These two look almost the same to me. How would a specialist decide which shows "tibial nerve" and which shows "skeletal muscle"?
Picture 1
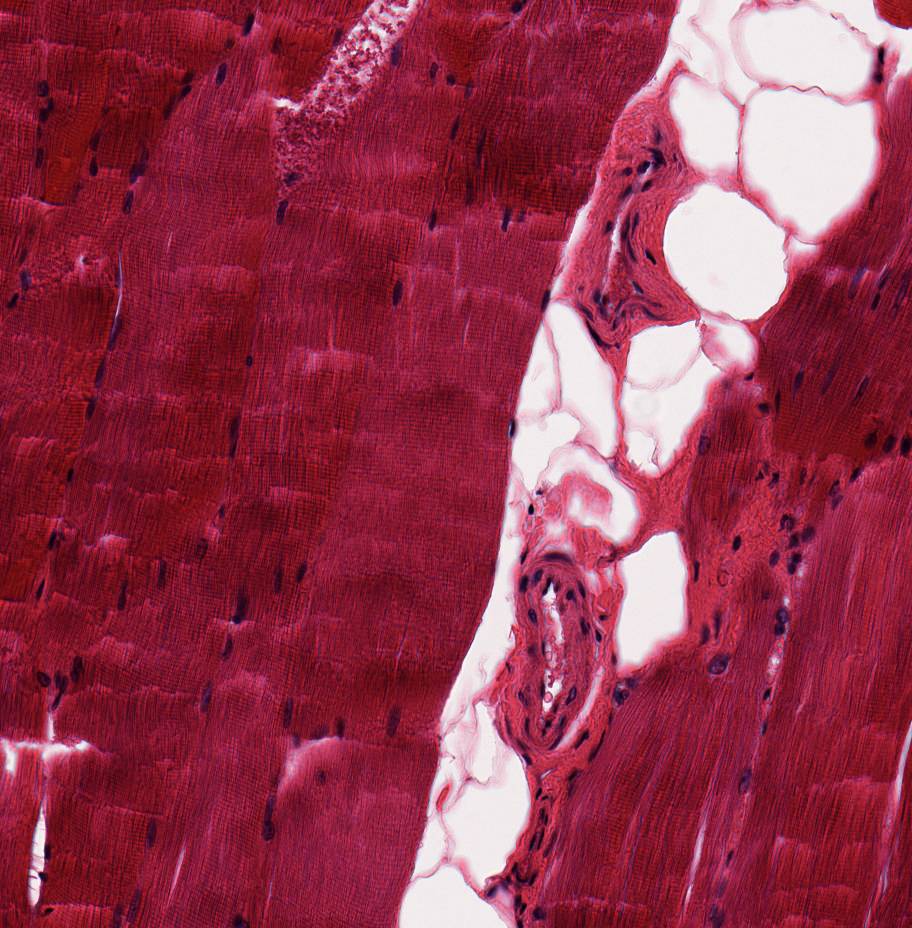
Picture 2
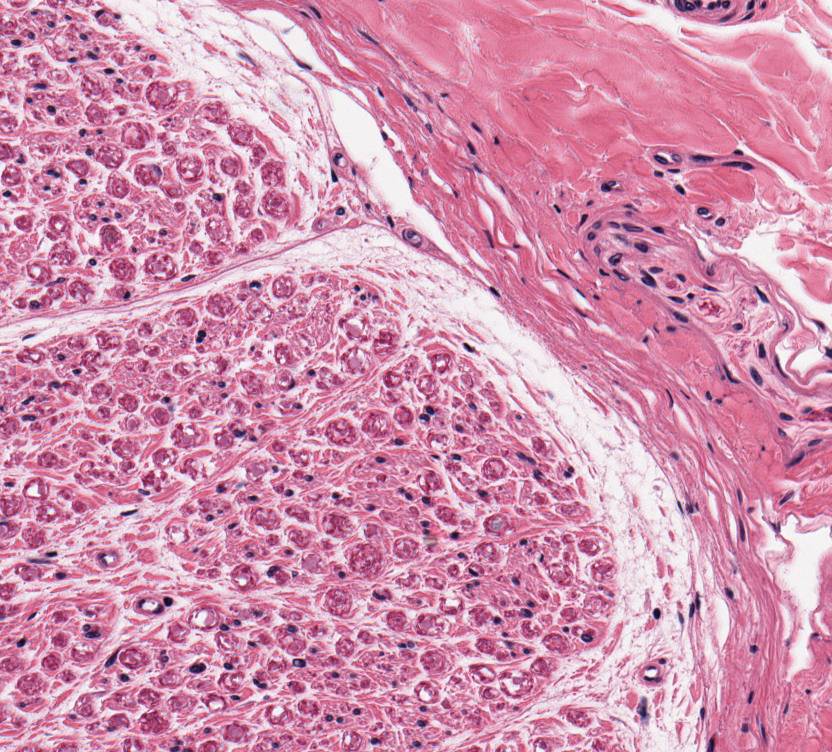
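Skeletal muscle appears in picture 1 and tibial nerve in picture 2. In picture 1 the muscle fibres are cut lengthwise, run roughly top to bottom, and show fine transverse cross-striations along their length. Their nuclei are dark, elongated and lie along the fibre edges. A band of loose connective tissue runs down the right-centre between two masses of these fibres. Picture 2 has two rounded nerve fascicles in the left part of the field, the larger in the lower left. Inside them the nerve fibres are cut in cross-section as many small round profiles, many with a pale, frothy ring around a pink centre.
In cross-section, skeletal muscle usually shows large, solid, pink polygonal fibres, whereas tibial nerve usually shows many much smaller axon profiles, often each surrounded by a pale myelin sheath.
Dense pink collagen bundles with scattered spindle-shaped nuclei fill the upper right of picture 2.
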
